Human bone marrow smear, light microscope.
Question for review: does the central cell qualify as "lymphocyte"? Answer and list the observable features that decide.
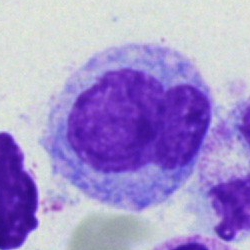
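A notch at the top of the nucleus splits it into a larger part on the left and a smaller one on the right. The cytoplasm is a pale greyish blue. At the left and right edges of the picture there are parts of other dark-staining cells, and a grey, blurred smudge sits below the cell at the bottom.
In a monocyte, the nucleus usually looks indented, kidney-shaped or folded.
That notched nucleus is what I would weigh in favour of monocyte. So lymphocyte isn't the name I'd give it; this is a monocyte.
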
